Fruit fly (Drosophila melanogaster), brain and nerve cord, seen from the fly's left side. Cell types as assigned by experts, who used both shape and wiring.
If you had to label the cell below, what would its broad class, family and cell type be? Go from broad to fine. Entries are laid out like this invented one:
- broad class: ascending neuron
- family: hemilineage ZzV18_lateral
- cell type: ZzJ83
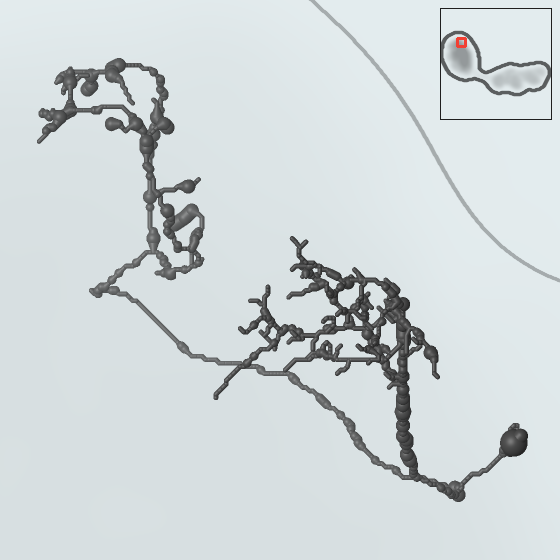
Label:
- broad class: central-brain intrinsic neuron
- family: hemilineage DL2_dorsal
- cell type: LHPV5d1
